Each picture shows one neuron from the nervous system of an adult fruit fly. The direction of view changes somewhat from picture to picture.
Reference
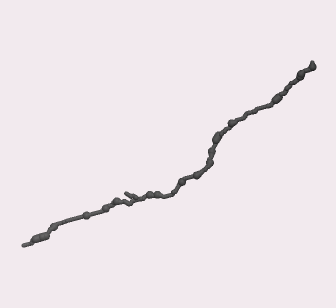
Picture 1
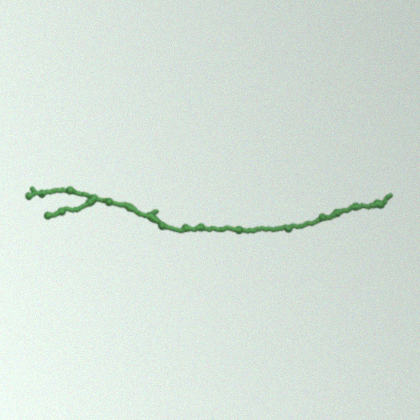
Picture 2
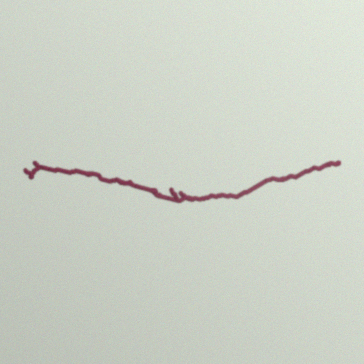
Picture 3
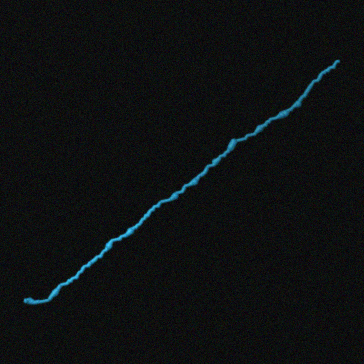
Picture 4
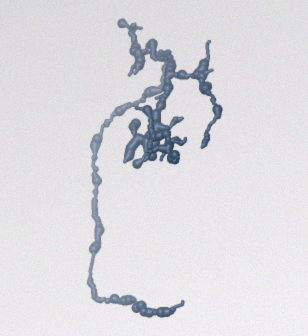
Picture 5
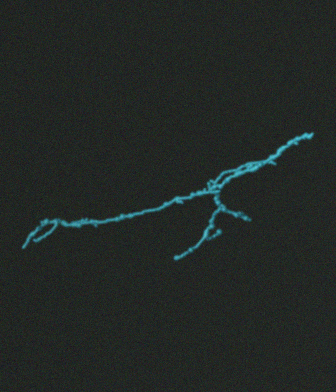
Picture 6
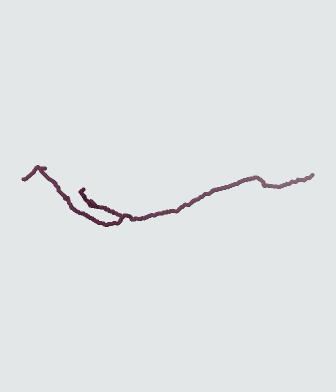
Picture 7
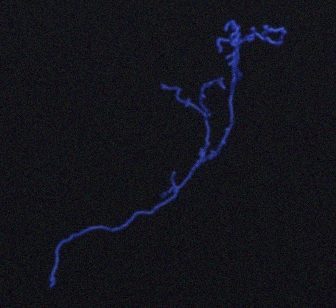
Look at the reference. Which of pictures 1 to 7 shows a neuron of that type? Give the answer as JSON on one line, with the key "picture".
{"picture": 2}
